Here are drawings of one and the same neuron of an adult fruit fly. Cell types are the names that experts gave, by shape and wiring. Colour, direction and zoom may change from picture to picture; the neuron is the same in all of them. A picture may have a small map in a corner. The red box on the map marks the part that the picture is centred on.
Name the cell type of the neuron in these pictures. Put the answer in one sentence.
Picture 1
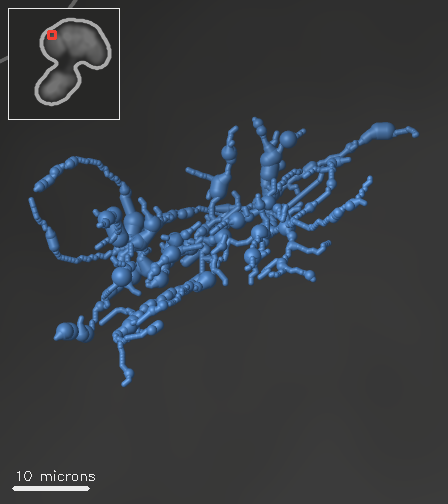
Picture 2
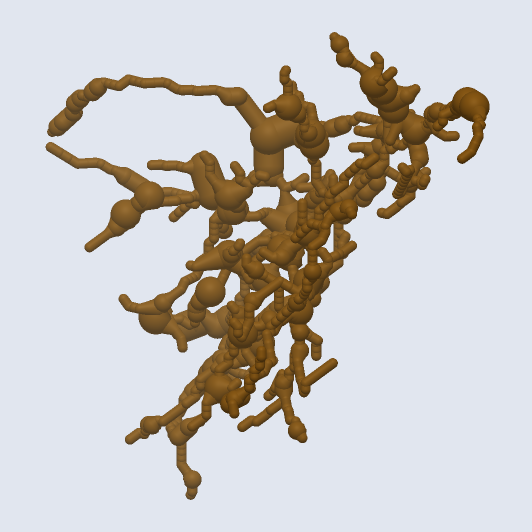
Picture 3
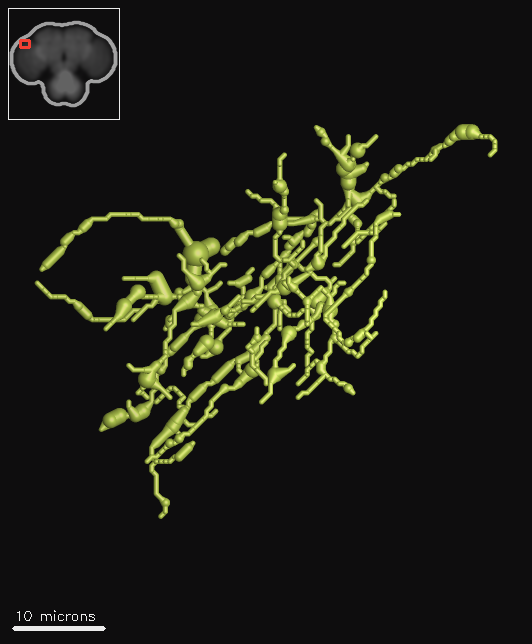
The cell type is Cm3.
